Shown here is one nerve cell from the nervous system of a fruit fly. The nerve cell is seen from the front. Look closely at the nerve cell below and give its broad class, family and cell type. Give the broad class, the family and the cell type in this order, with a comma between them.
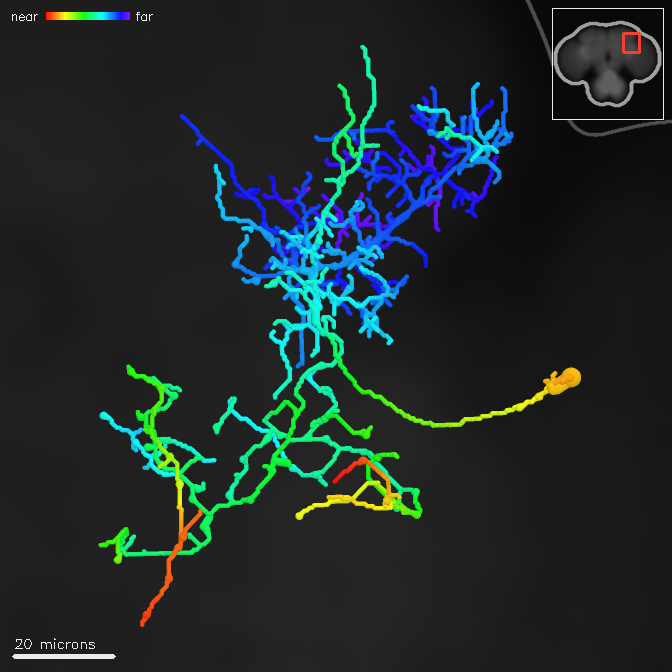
central-brain intrinsic neuron, hemilineage VLPl2_posterior, LHAV2b3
